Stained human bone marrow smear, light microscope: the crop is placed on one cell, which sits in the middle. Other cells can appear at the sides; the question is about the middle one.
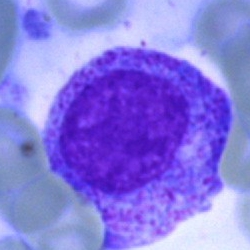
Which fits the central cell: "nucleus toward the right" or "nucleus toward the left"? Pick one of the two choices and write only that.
Nucleus toward the left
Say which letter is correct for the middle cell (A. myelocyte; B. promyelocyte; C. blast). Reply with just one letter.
B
